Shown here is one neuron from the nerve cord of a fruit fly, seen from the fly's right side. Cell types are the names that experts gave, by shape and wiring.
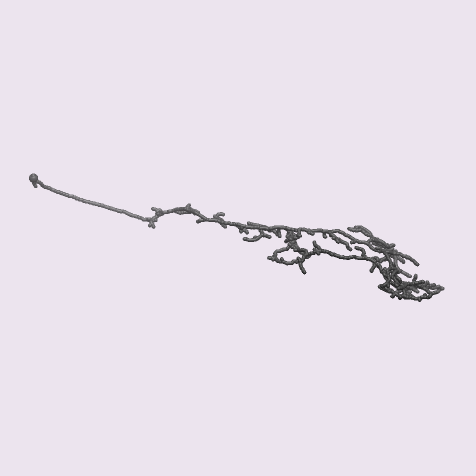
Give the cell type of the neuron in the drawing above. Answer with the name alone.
IN03B055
